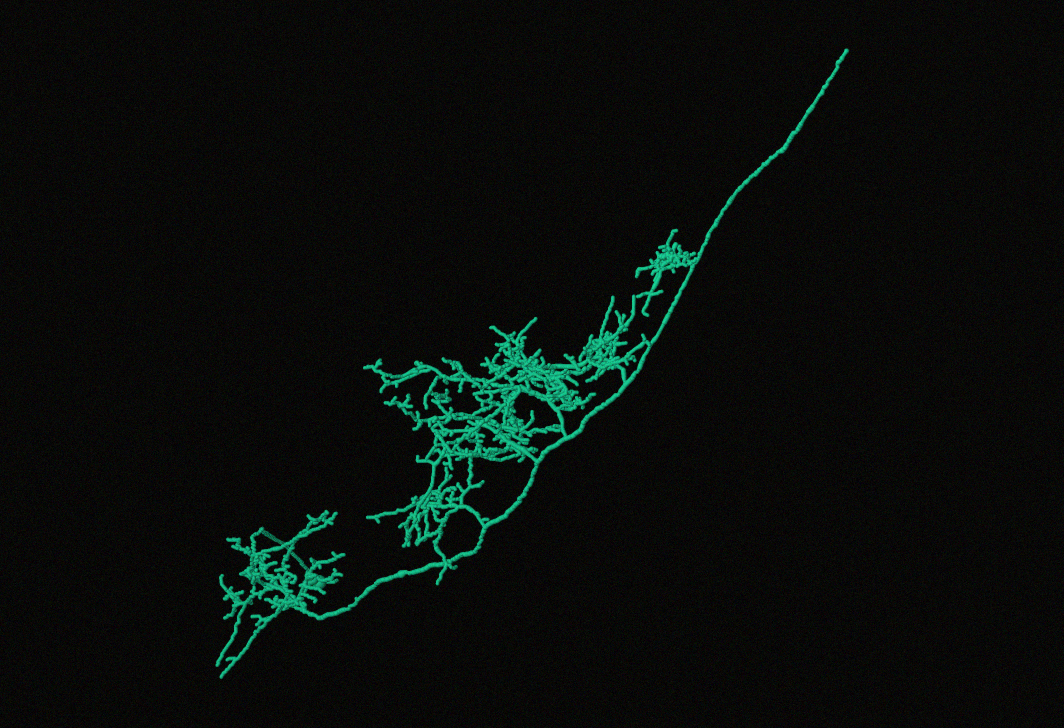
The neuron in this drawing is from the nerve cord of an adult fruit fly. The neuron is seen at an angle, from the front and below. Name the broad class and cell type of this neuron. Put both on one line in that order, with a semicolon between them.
ascending neuron; ANXXX102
